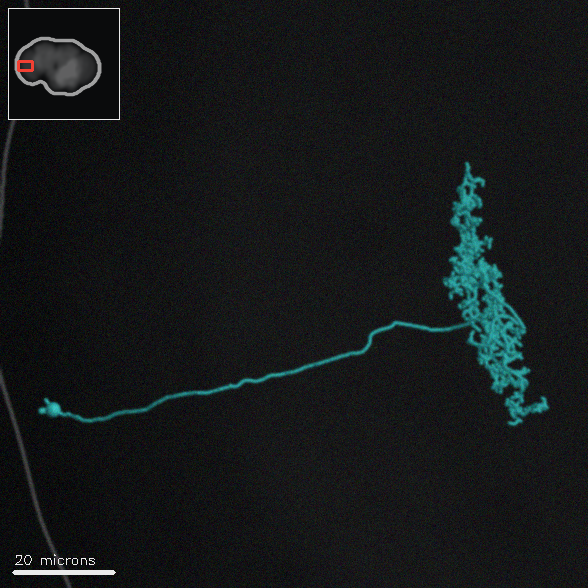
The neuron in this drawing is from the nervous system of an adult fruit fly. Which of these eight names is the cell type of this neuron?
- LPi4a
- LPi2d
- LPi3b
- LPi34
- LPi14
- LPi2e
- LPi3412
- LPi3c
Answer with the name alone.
LPi34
